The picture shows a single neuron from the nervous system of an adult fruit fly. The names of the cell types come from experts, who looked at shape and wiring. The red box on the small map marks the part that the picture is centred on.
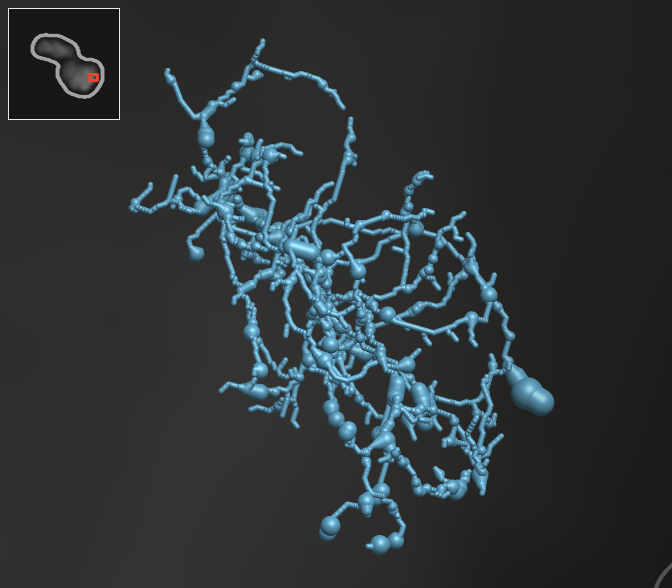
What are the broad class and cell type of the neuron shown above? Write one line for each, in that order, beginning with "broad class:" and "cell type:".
broad class: central-brain intrinsic neuron
cell type: AVLP378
